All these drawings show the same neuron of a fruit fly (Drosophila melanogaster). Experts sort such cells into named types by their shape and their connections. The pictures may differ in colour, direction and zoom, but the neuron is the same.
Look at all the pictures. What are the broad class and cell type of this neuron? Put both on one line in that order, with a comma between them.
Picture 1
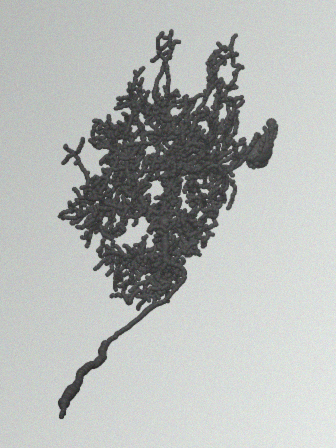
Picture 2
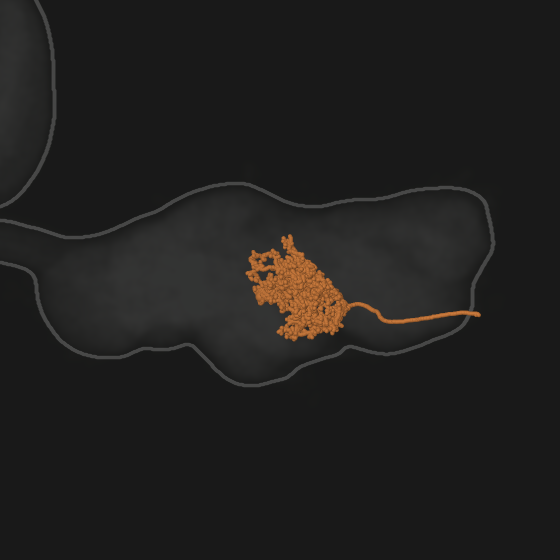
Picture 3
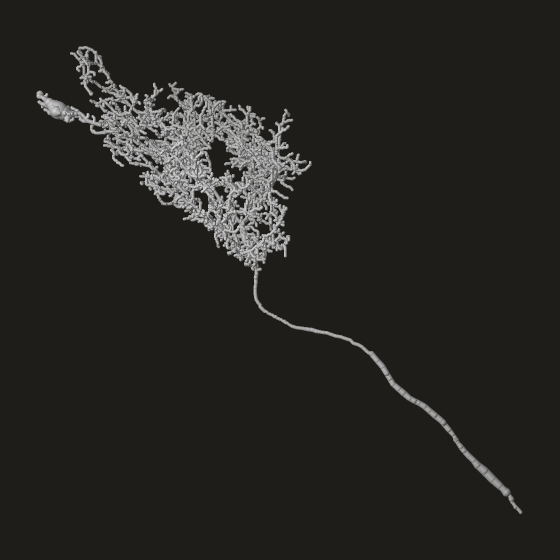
motor neuron of the nerve cord, Tr flexor MN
